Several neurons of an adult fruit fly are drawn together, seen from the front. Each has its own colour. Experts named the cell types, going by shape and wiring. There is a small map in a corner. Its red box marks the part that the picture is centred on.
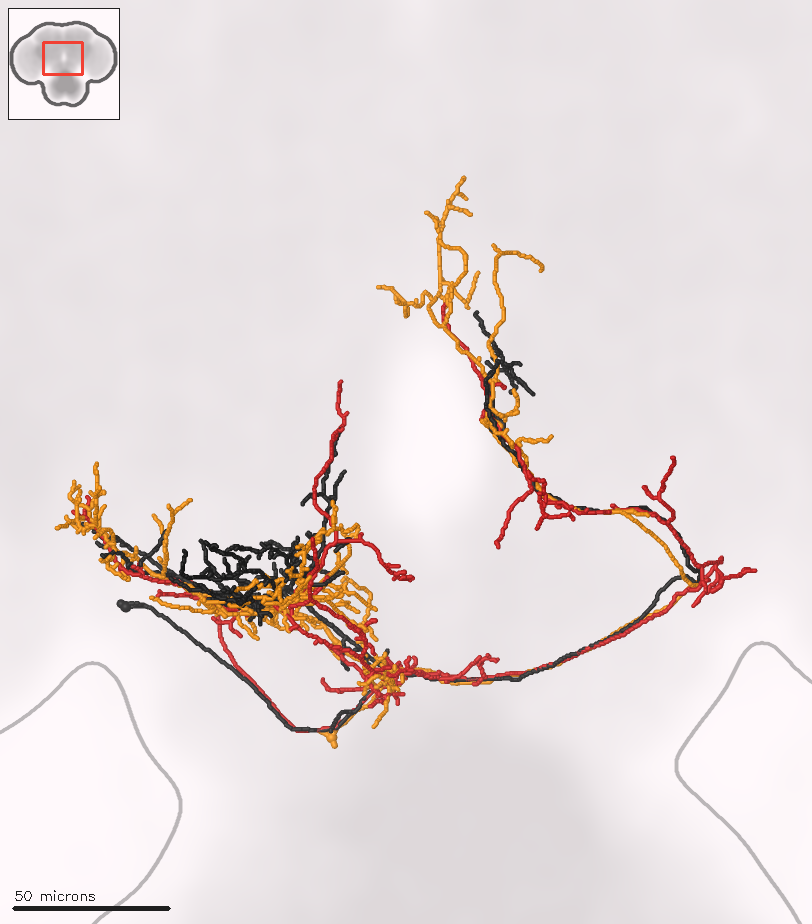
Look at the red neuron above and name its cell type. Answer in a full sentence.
The cell type is GNG333.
